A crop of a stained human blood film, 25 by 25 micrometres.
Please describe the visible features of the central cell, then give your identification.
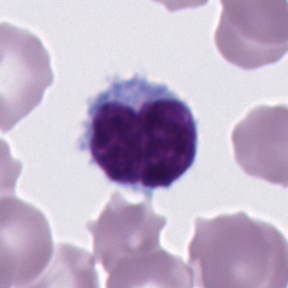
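No nucleolus is visible in the nucleus. The cytoplasm forms a scant pale blue rim whose outer edge is ragged with fine hair-like projections, clearest at the top and left. It contains no pink or red granules. This is a hairy cell.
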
